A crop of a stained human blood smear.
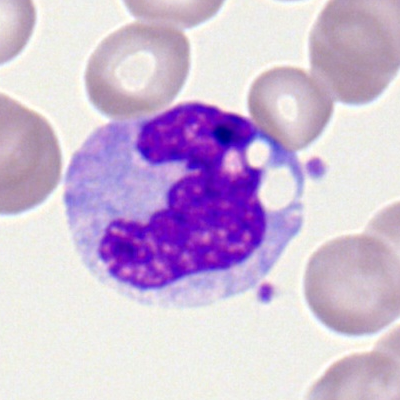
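Monocyte: the nucleus is a single folded, indented mass rather than separate lobes, its dark purple chromatin broken by scattered paler spots. The cytoplasm has only fine, faint granules, no large coarse ones, and a few clear round vacuoles on the right beside the nucleus.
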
